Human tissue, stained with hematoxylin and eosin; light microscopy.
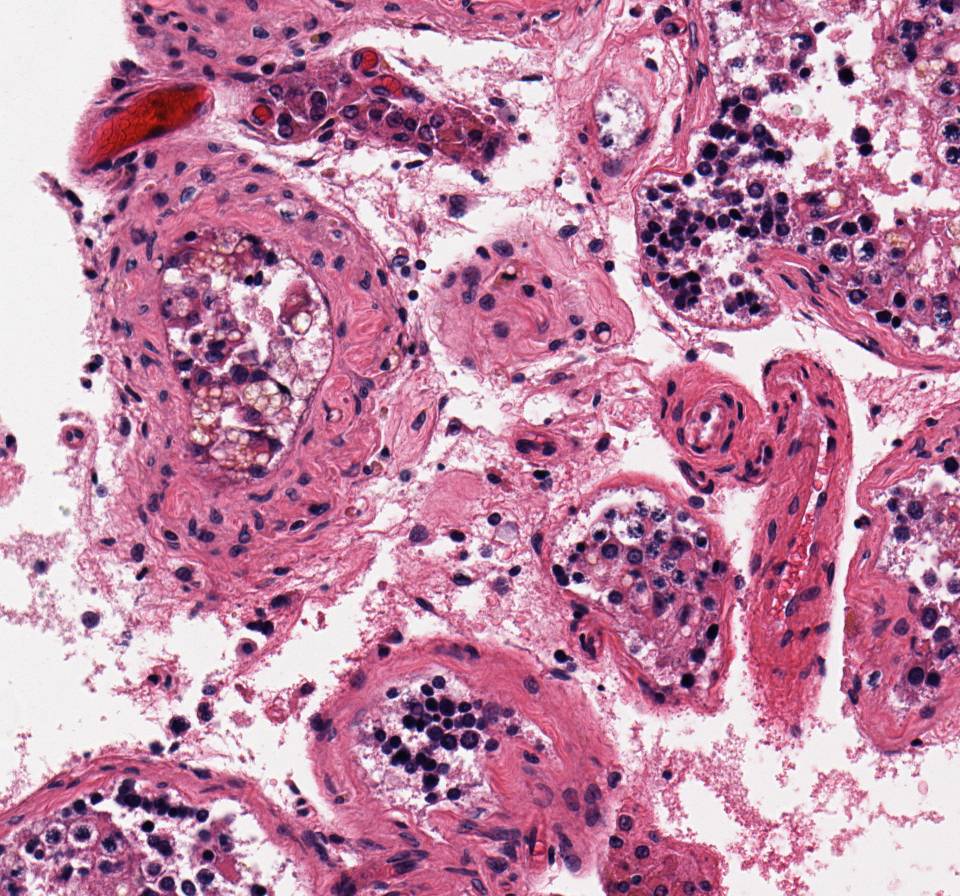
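Testis. Rounded tubular cross-sections are separated by loose, pale stroma. Each has a thick, pink, layered fibrous wall with flattened spindle-shaped nuclei and is filled by loosely packed round cells with dark, round nuclei. A vessel packed with bright red erythrocytes lies at the upper left edge.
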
